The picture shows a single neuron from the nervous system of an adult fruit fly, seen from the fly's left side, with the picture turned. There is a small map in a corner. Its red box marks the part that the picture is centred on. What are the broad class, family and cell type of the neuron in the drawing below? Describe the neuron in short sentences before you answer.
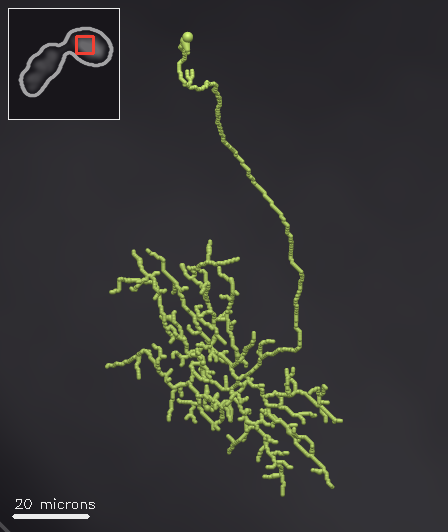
Its cell body lies at the top of the picture. By the scale bar it is about 130 microns tall in this view. The picture shows dozens of branch ends. This is an optic-lobe intrinsic neuron. Its family is Cm. The cell type is Cm11a.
